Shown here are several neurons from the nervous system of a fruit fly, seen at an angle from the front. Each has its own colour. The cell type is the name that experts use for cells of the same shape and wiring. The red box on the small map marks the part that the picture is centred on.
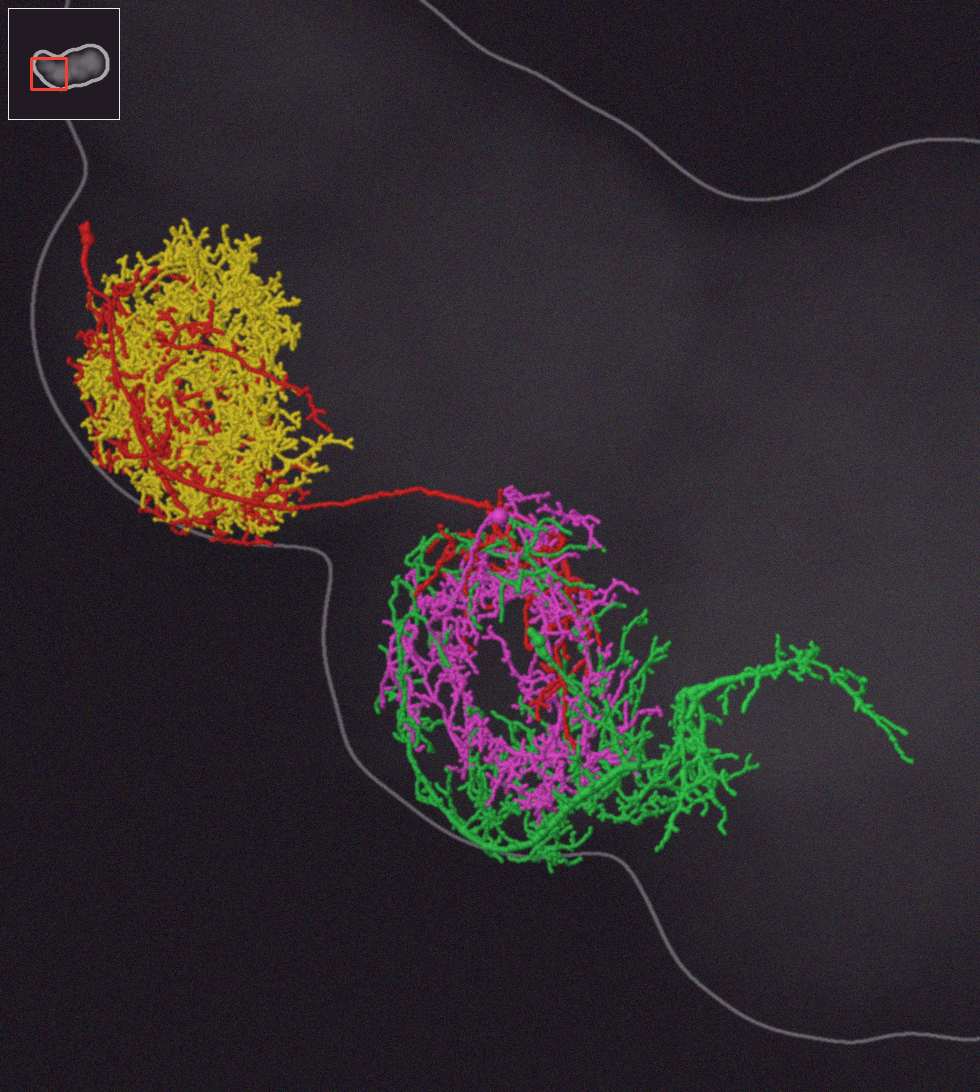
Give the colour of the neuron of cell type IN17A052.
magenta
